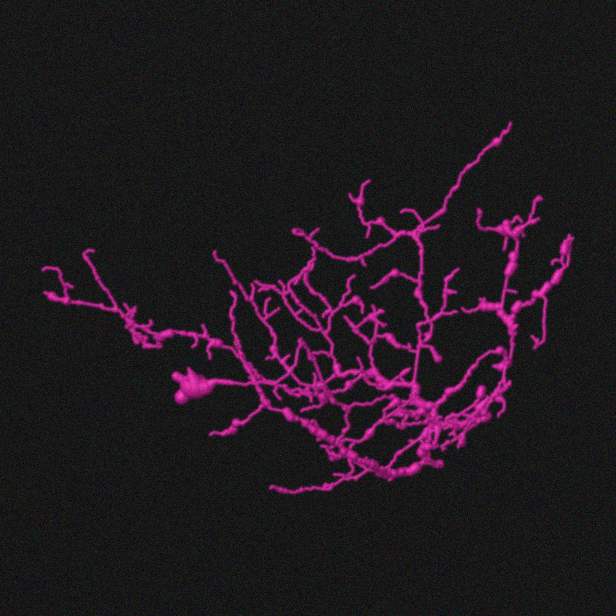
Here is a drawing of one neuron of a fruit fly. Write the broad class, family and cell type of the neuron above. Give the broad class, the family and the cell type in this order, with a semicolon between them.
nerve-cord intrinsic neuron; hemilineage 13A; IN13A041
